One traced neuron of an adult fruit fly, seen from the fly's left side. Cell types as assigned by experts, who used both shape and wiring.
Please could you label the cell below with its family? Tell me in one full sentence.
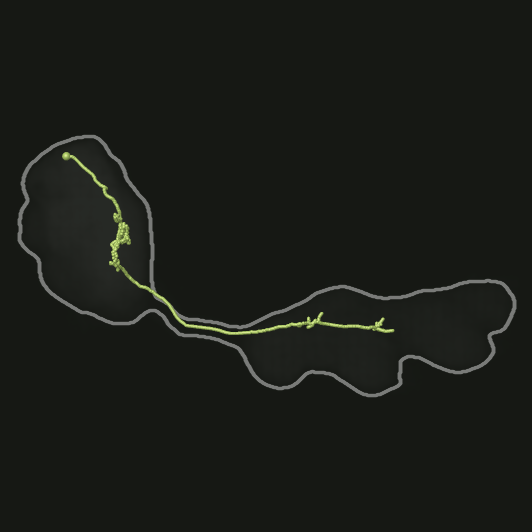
With respect to family, the neuron is DNp.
